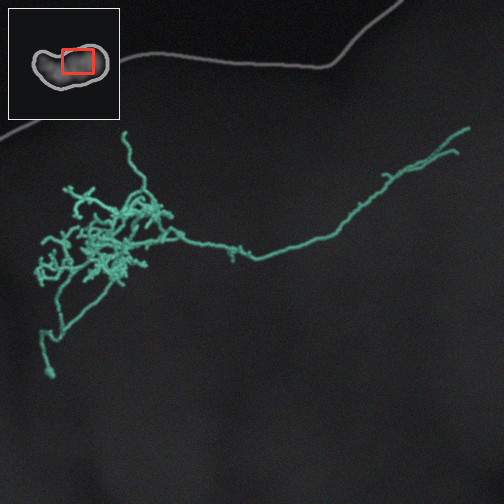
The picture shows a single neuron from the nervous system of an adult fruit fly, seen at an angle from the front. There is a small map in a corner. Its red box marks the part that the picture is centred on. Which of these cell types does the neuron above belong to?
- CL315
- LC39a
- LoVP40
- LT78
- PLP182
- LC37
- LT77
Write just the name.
CL315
